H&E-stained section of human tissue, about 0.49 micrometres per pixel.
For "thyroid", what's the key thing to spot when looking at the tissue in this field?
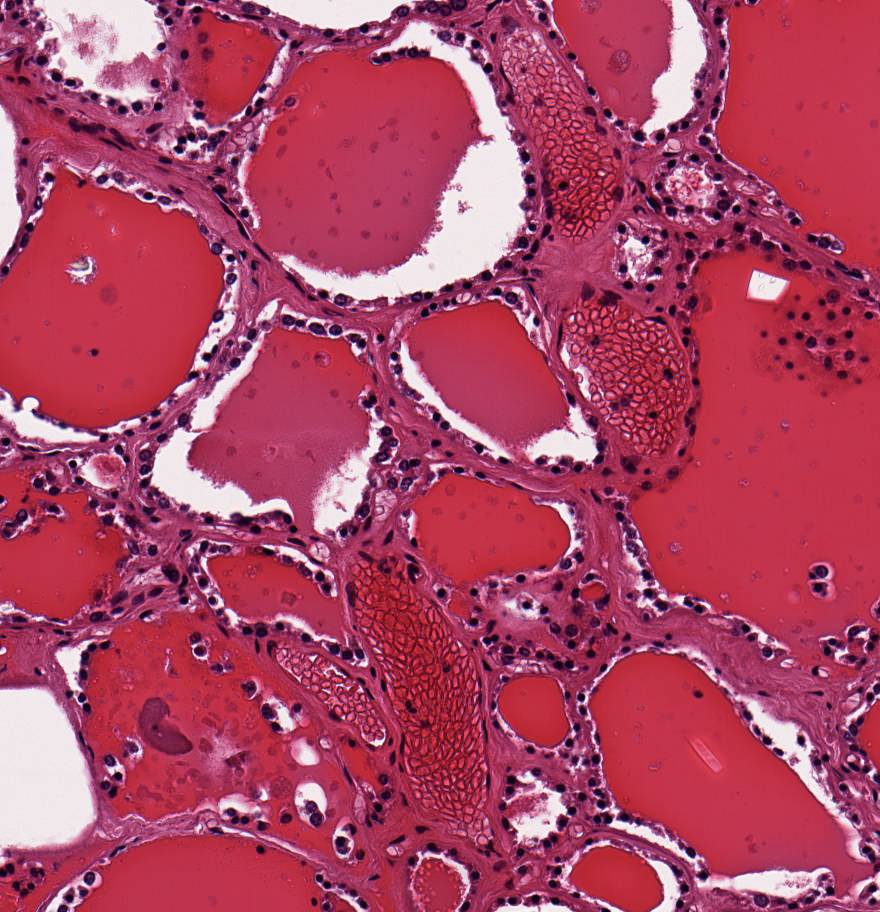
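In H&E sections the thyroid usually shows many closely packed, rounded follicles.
Here closely packed follicles of varying size fill the whole field, which goes with that, though their shapes range from rounded to angular, and the angular ones don't match the usual rounded form.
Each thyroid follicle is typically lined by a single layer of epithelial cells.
That fits as well: one layer of flattened to low cuboidal cells lines each follicle, their nuclei small, round, darkly stained and not overlapping.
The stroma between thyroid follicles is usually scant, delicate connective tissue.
The scant stroma here, forming thin fibrous septa, matches that too.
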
